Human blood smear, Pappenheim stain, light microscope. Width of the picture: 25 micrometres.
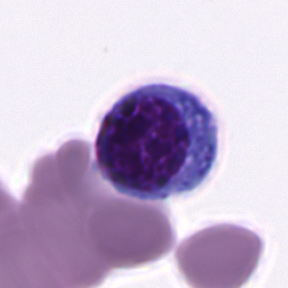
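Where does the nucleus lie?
Off-centre, toward the left side of the cell.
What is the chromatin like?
Dark purple and coarsely clumped.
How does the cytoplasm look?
A deep blue crescent, widest on the right side.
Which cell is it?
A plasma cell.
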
